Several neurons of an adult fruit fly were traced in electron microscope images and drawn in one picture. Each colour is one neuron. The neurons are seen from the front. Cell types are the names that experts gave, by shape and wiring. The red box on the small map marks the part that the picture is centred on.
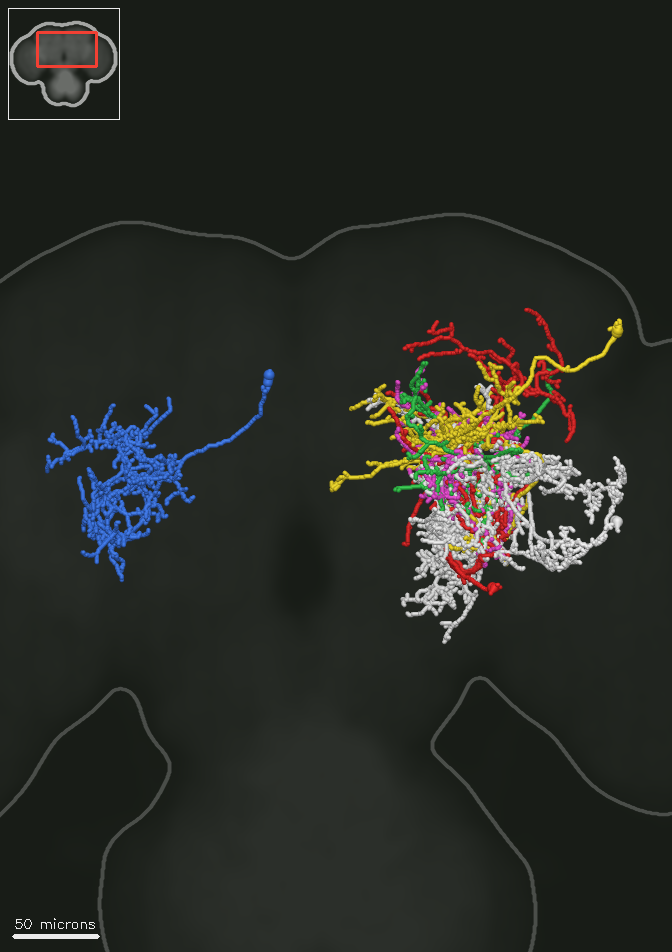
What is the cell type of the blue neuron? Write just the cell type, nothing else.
PLP142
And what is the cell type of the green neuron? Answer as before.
CL128_f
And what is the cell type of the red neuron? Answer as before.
PLP022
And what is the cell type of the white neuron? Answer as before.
PLP256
